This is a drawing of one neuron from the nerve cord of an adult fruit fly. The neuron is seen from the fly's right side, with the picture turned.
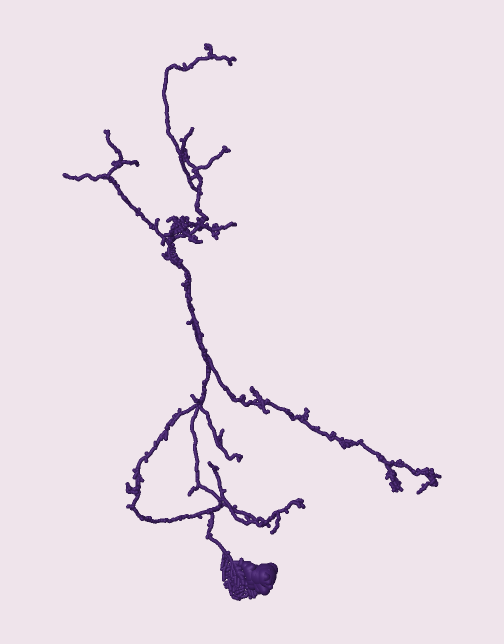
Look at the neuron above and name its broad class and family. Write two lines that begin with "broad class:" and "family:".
broad class: nerve-cord intrinsic neuron
family: hemilineage 19A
